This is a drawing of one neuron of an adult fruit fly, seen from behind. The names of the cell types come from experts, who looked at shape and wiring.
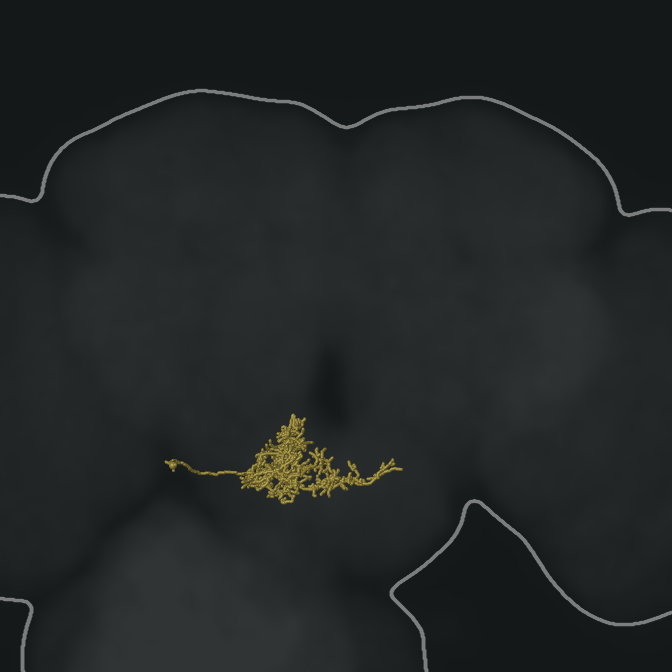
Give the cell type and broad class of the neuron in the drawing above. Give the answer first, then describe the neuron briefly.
Its cell type is GNG064. This is a central-brain intrinsic neuron. As drawn here it is more than twice as wide as it is tall.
